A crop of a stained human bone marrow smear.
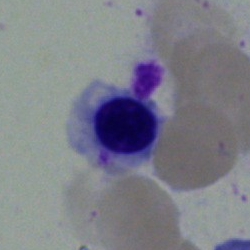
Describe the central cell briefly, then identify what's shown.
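Dense, dark purple chromatin fills the nucleus throughout, and no nucleoli are visible. The pale blue cytoplasm is broadest on the left side of the nucleus. The cell outline is irregular rather than smoothly round. This cell is an erythroblast.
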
